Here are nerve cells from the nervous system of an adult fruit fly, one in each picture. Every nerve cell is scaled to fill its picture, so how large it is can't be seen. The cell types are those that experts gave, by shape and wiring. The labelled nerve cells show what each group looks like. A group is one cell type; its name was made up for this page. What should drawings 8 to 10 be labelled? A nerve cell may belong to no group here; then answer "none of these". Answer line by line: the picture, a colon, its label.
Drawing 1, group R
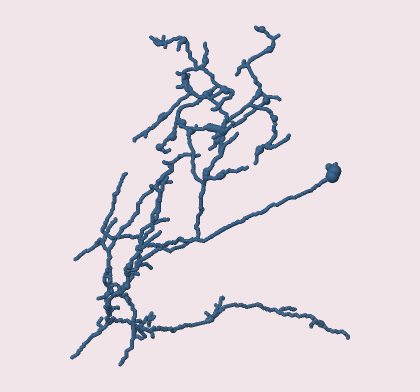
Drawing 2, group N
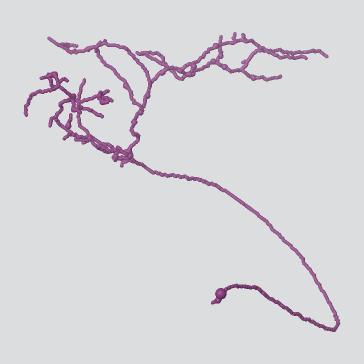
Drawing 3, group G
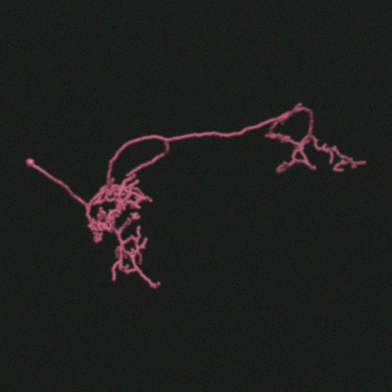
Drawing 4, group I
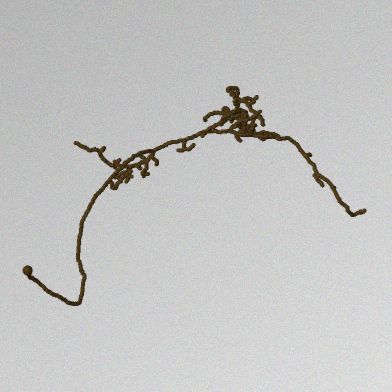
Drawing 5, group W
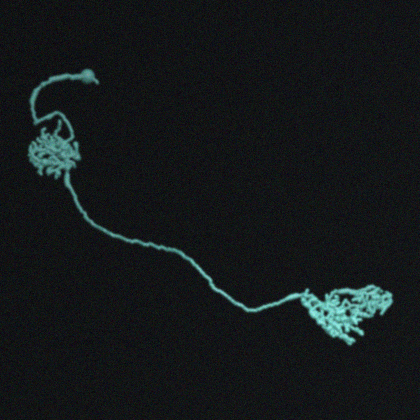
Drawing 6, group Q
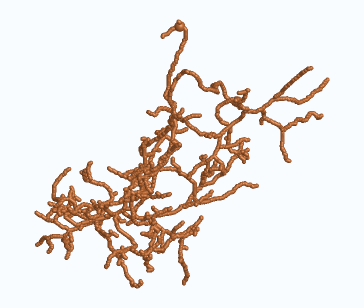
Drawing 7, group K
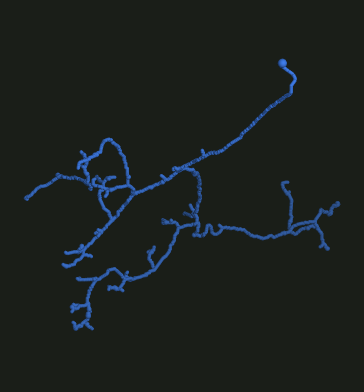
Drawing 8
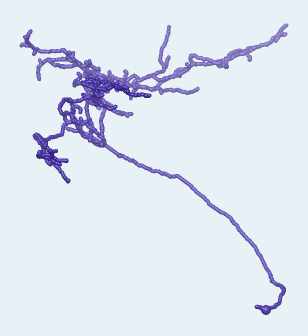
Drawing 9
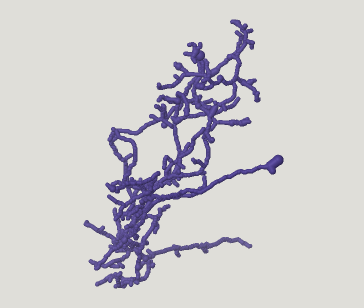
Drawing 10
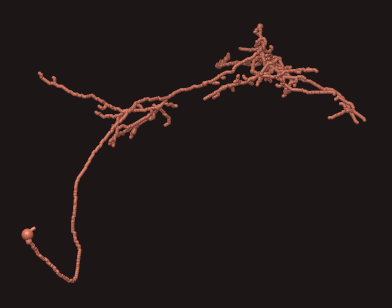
8: group N
9: group R
10: group I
